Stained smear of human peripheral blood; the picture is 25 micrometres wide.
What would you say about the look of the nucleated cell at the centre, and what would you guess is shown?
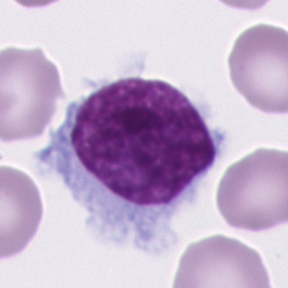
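Nucleus: single rounded oval mass, unlobed, about 13 by 11 micrometres. Chromatin: finely stippled with small paler spots, not coarsely clumped. Cytoplasm: pale greyish blue. Edge: ragged, with many fine hair-like projections. Name: hairy cell.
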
